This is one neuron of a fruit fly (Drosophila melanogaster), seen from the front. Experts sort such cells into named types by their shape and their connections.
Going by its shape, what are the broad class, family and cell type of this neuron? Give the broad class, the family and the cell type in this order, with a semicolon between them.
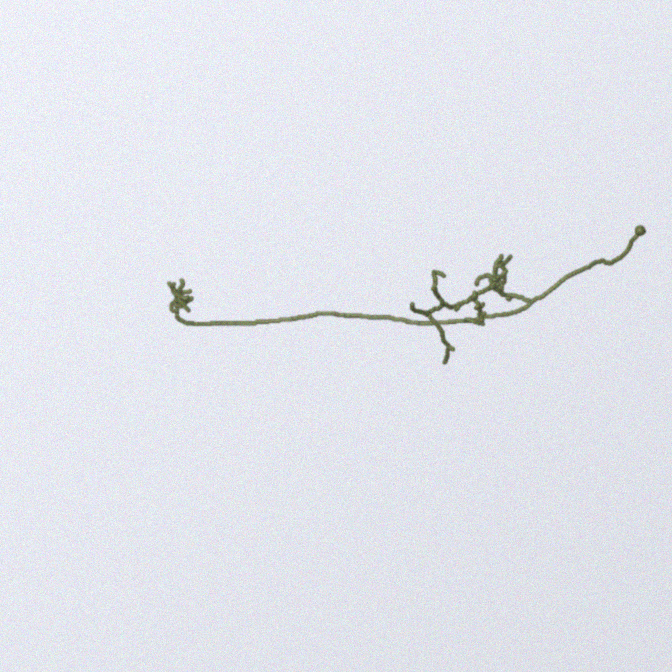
central-brain intrinsic neuron; hemilineage VLPl2_posterior; CB2514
